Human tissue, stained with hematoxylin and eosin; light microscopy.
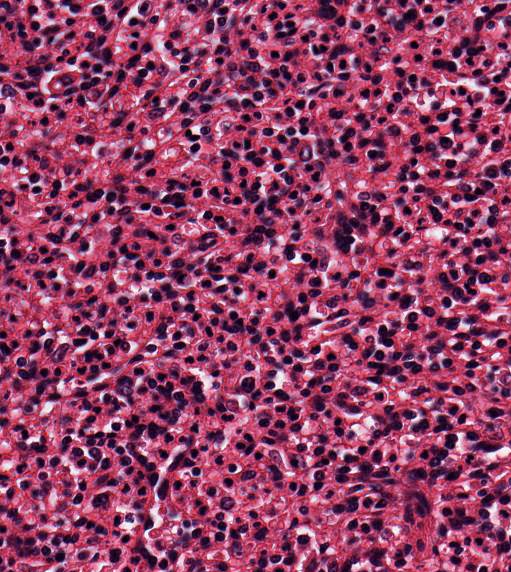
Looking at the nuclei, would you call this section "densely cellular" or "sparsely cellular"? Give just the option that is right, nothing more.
Densely cellular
